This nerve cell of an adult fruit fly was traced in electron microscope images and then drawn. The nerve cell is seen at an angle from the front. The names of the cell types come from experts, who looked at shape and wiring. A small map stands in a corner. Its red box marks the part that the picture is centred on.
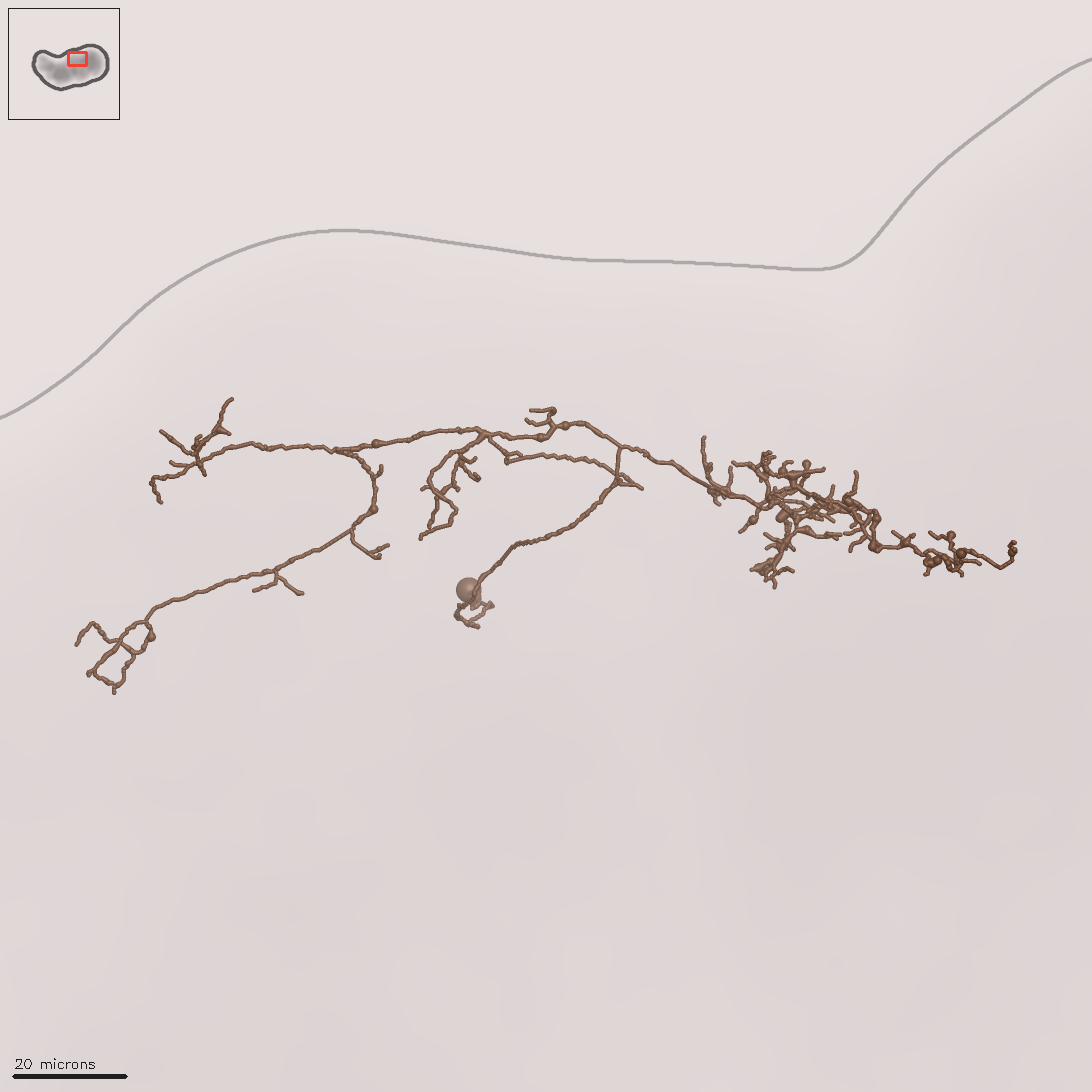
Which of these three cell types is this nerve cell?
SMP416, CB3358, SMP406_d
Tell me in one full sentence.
The cell type SMP416 is the type of this nerve cell.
